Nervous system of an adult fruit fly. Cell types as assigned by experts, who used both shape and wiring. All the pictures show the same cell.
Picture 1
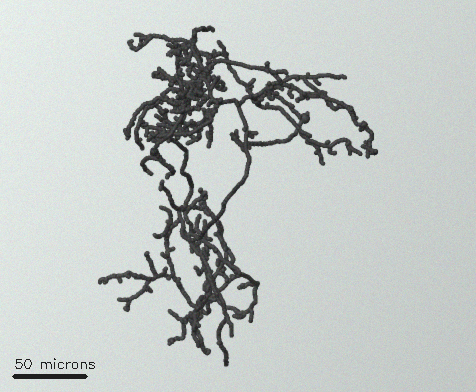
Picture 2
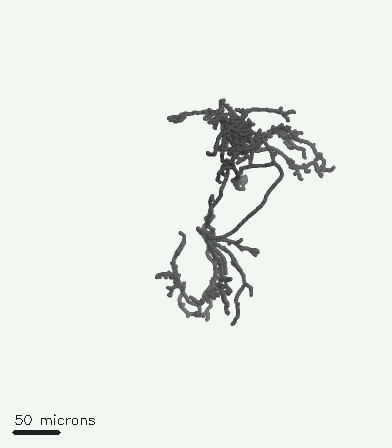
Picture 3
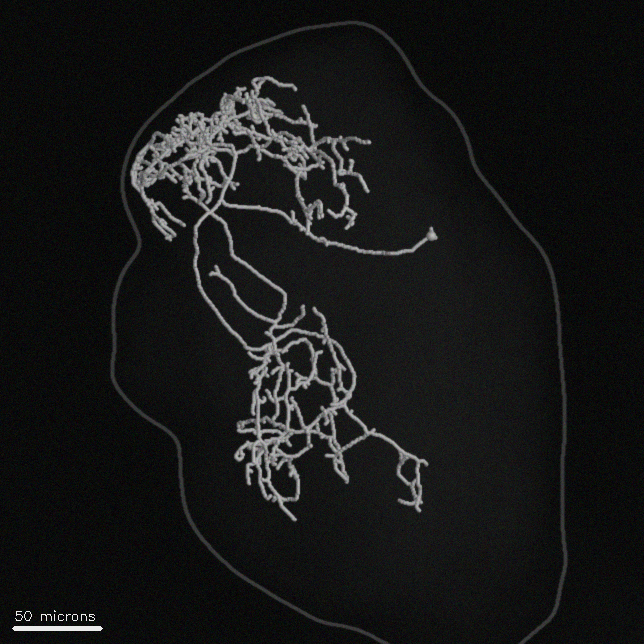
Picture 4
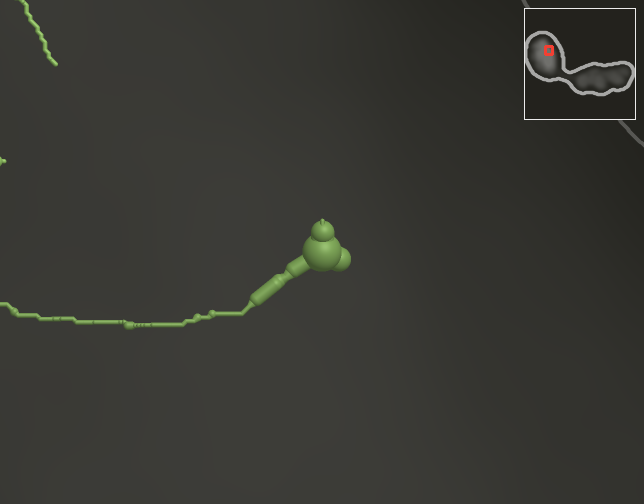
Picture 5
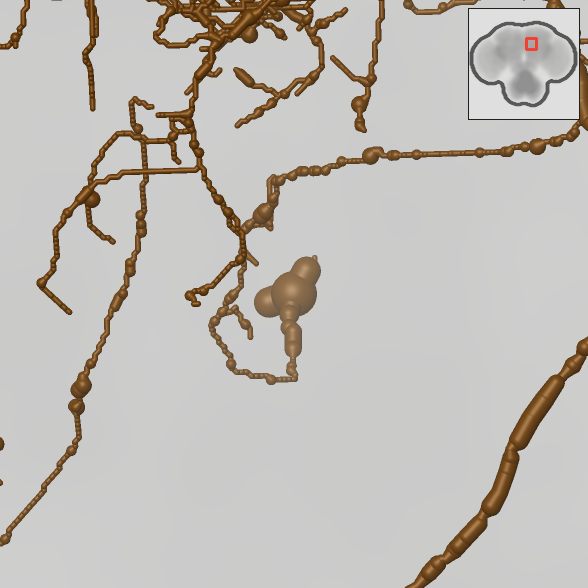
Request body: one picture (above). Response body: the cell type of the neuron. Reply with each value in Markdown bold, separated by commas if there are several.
**SMP586**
